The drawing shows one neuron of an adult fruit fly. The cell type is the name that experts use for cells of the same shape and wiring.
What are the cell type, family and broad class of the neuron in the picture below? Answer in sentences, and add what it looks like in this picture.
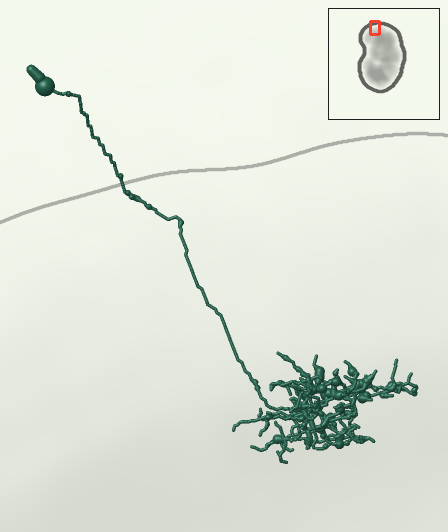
It is of cell type Cm3. Its family is Cm. Its broad class is optic-lobe intrinsic neuron. The cell body can be seen at the upper left of the picture. The picture shows dozens of branch ends.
